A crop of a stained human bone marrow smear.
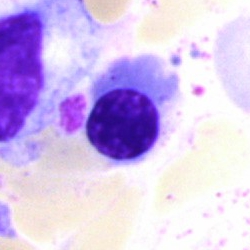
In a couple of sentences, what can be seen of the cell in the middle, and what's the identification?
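Taking each point in turn, the nucleus is off-centre, with most of the cytoplasm lying above it. Next, the chromatin is dark purple and clumped, with small paler patches between the clumps. No distinct nucleolus can be made out. The cytoplasm contains no granules. Last, the name: this is an erythroblast.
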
